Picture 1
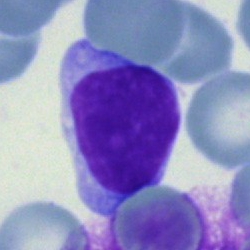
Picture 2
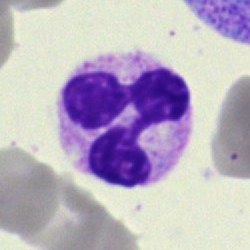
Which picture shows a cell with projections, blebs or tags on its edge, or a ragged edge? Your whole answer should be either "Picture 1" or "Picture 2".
Picture 1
